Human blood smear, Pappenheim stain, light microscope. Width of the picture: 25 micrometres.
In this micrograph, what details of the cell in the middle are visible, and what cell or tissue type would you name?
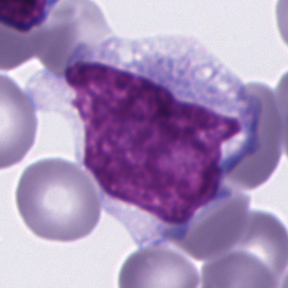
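Start with the outline: it is irregular and angular, with several straight edges. The nucleus follows suit as one irregular, angular mass, not split into separate lobes. Above it, the cytoplasm holds many small clear vacuoles, though you'll see no distinct coloured granules. What you're looking at is a monocyte.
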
